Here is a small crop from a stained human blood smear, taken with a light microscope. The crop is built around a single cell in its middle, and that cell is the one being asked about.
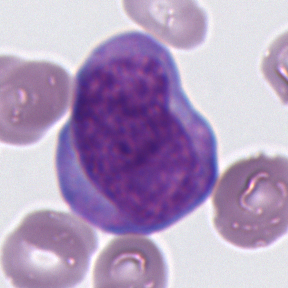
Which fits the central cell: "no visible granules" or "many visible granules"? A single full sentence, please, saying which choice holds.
It is a cytoplasm without any visible granules that this cell has.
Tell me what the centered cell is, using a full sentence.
Classified as an atypical promyelocyte is the cell in the middle of this crop.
